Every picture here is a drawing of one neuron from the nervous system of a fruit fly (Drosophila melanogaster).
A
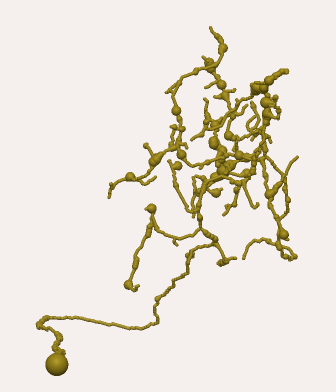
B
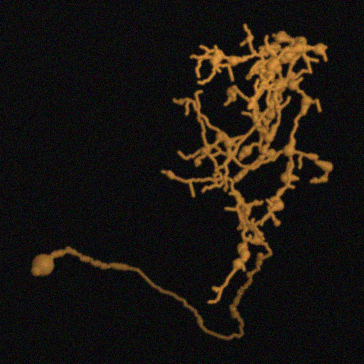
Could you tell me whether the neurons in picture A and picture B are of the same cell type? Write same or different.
same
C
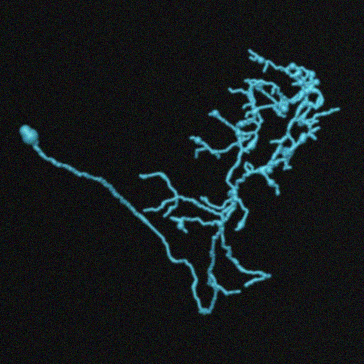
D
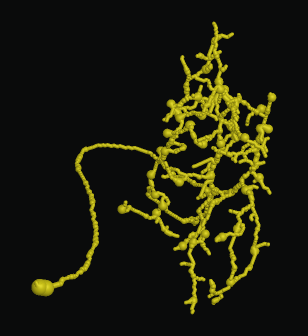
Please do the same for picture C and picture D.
different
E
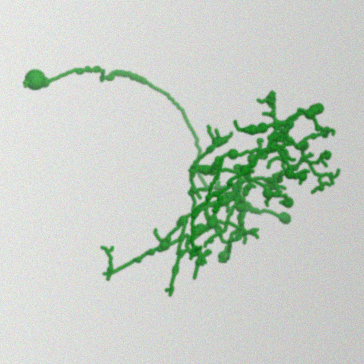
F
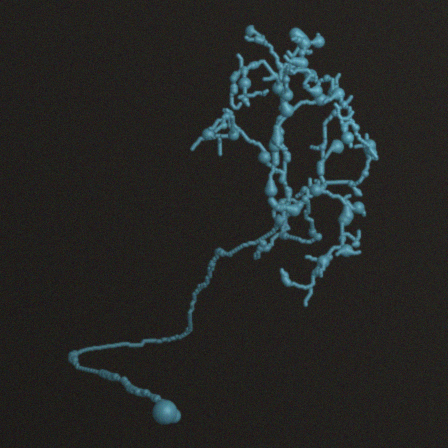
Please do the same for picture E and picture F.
same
